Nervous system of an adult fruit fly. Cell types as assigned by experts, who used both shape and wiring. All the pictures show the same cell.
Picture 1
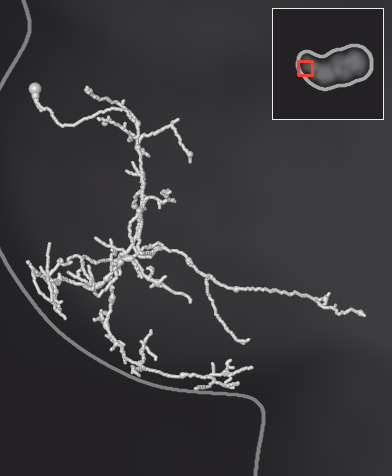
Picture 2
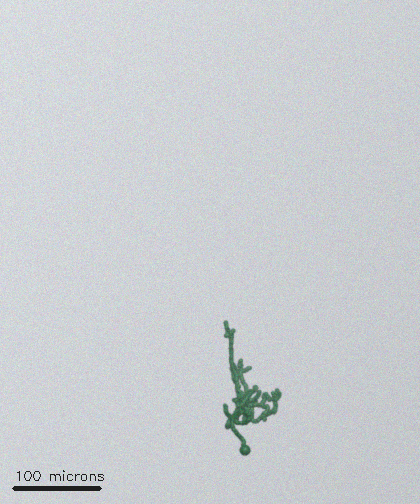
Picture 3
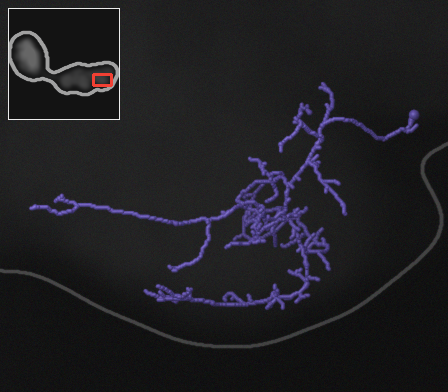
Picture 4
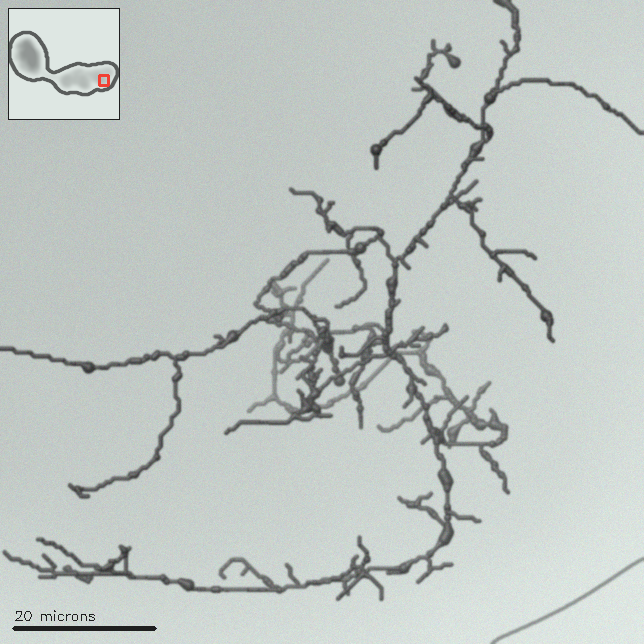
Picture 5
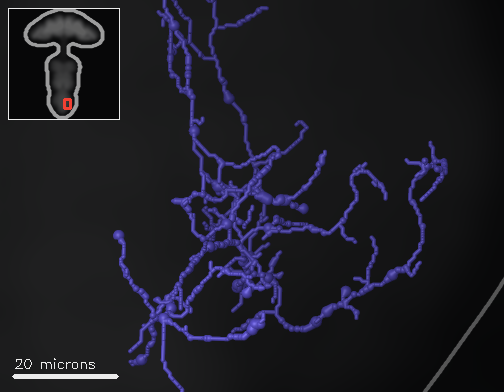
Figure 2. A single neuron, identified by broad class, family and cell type: nerve-cord intrinsic neuron; hemilineage 20A.22A; IN20A.22A048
